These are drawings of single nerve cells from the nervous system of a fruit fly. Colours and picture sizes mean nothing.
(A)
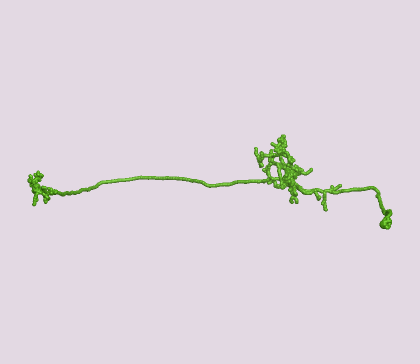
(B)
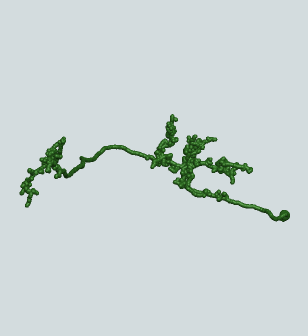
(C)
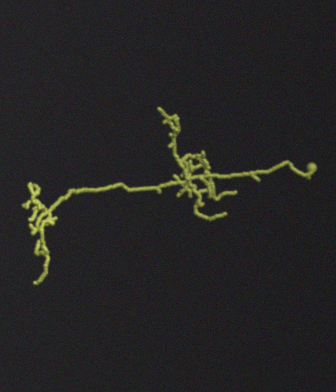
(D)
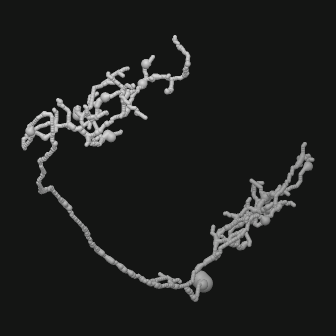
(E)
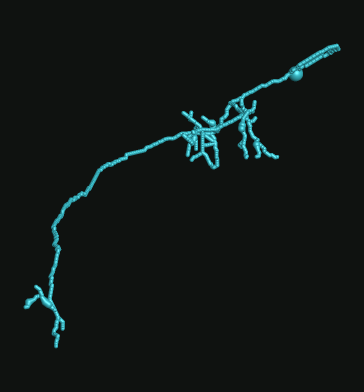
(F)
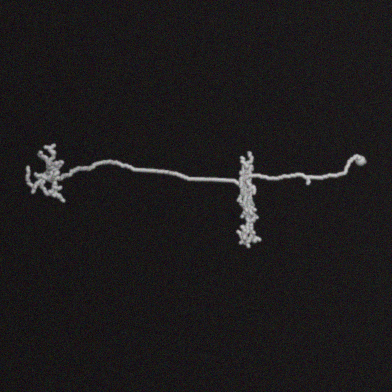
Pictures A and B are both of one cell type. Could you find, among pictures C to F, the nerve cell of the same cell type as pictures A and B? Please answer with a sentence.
Picture E shows a nerve cell of the same cell type.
